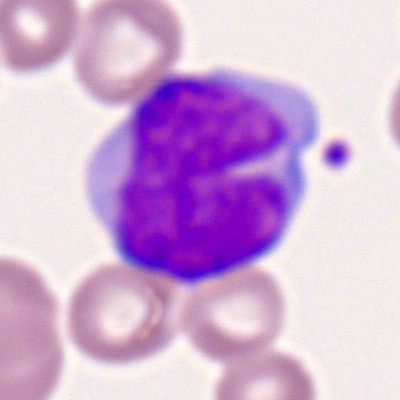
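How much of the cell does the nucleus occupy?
Most of it.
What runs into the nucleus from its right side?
A pale cleft.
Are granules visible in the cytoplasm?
No granules can be seen there.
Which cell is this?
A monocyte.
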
